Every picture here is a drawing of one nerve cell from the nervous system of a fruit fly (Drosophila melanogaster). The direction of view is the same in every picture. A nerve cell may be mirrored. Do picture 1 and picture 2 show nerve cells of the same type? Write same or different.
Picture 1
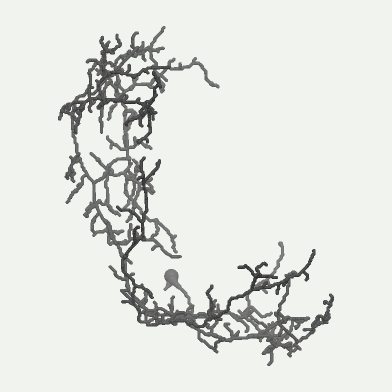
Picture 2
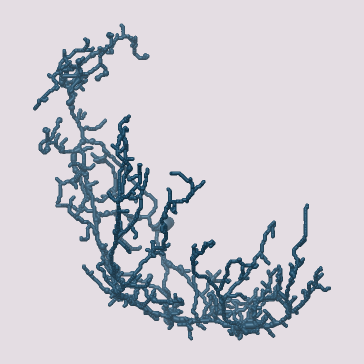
different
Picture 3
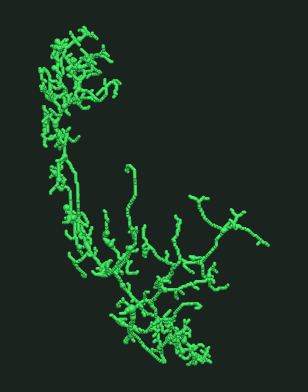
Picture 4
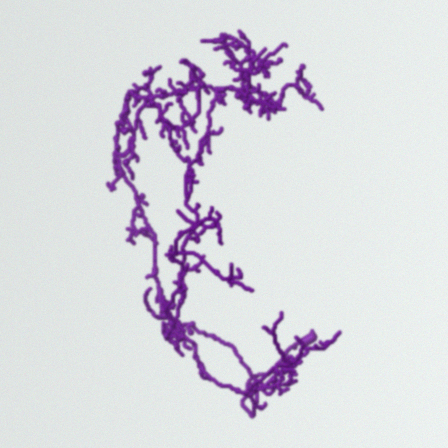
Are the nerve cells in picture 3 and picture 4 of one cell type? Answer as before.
same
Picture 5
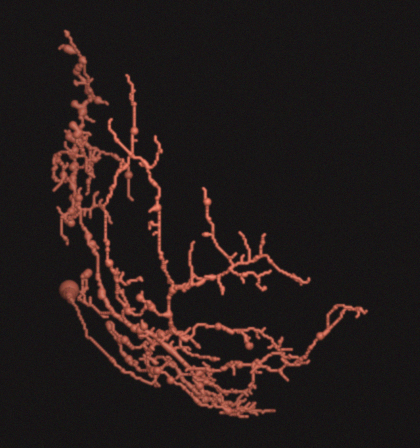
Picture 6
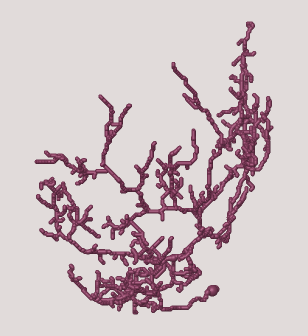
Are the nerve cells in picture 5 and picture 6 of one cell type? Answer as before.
same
